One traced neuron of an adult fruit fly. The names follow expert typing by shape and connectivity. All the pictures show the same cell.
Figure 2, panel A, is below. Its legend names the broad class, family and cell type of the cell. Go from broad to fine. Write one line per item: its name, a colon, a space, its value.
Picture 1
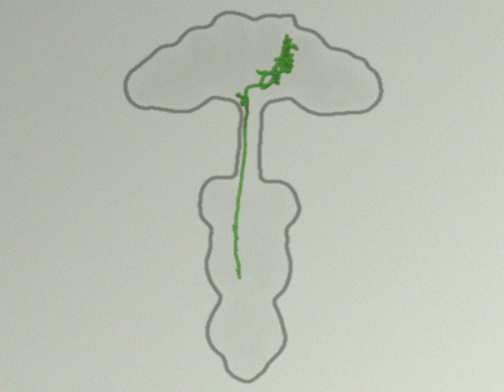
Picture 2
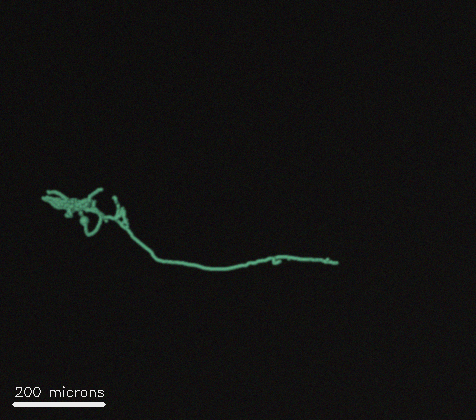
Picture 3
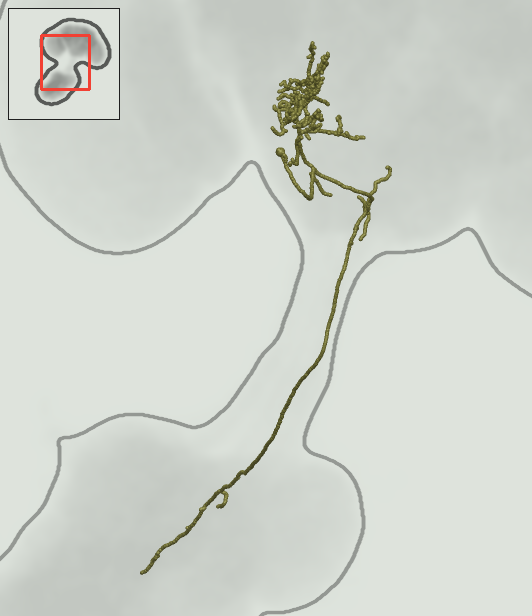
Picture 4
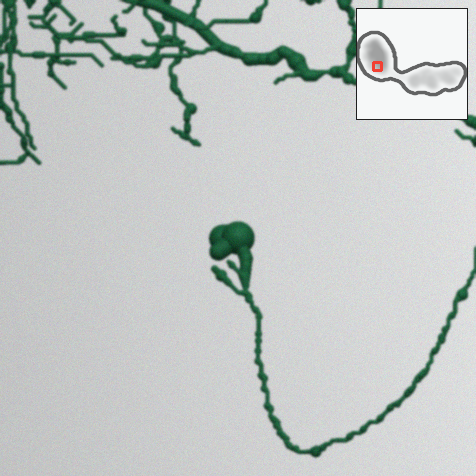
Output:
broad class: descending neuron
family: hemilineage LB7
cell type: DNge145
